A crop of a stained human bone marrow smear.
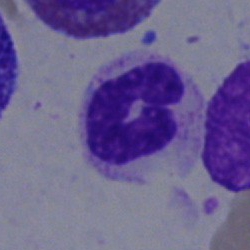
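Segmented neutrophil: the cell in the middle of this stained human bone marrow smear. Its chromatin is dark purple and coarsely clumped, with a small pale cleft near the centre of the nucleus. A moderate rim of pale lilac-grey cytoplasm surrounds the nucleus, with fine pinkish-purple granules scattered through it.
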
